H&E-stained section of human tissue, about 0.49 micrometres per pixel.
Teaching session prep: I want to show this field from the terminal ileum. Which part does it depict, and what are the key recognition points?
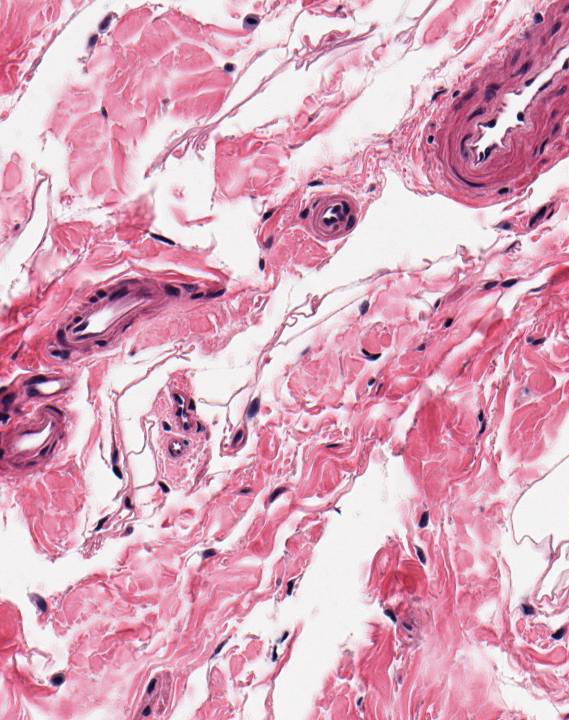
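What I'm looking at is dense connective tissue. Fibroblast nuclei are sparse, small, dark and elongated, lying singly between collagen bundles, and the many white clefts between bundles look consistent with artefactual separation during processing.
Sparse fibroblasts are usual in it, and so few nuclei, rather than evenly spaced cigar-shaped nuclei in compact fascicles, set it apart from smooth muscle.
At the upper right edge sits a thick-walled muscular vessel with a narrow slit-like lumen; no epithelium appears.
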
